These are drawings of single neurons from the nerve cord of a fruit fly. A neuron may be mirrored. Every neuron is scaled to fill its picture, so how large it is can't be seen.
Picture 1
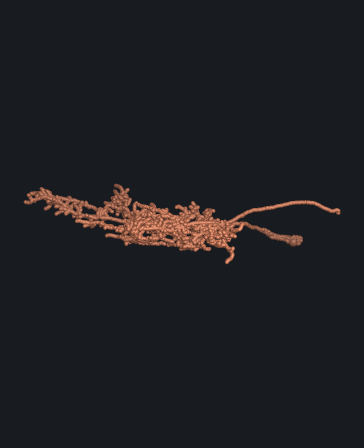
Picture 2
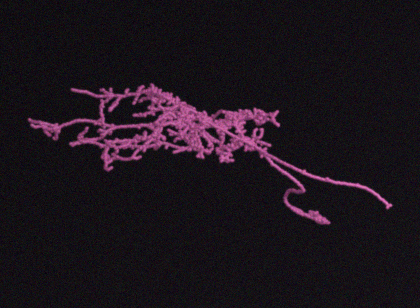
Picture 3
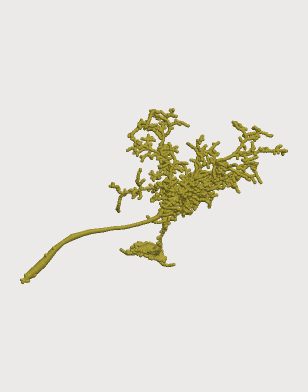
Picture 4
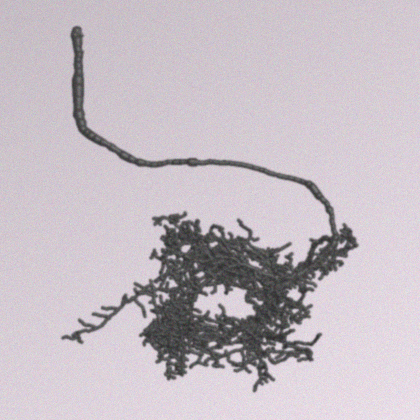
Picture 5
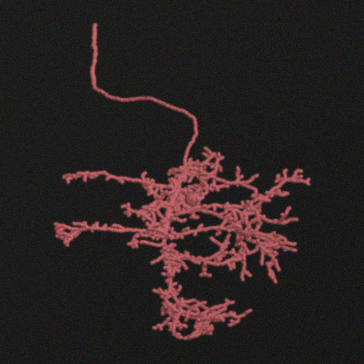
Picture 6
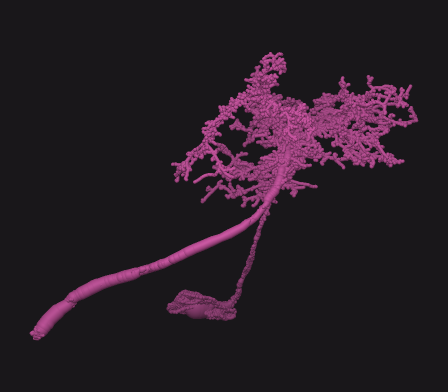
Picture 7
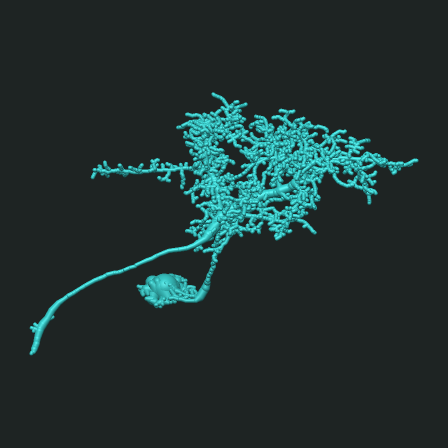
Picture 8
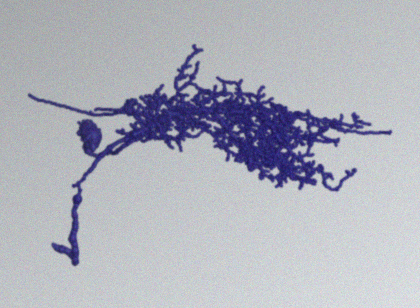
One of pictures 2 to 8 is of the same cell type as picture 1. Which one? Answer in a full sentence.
Picture 2 is of the same cell type.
